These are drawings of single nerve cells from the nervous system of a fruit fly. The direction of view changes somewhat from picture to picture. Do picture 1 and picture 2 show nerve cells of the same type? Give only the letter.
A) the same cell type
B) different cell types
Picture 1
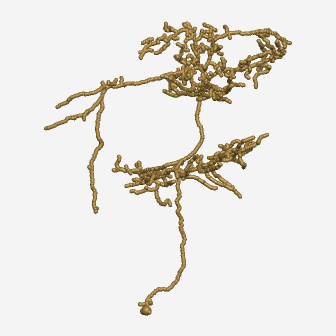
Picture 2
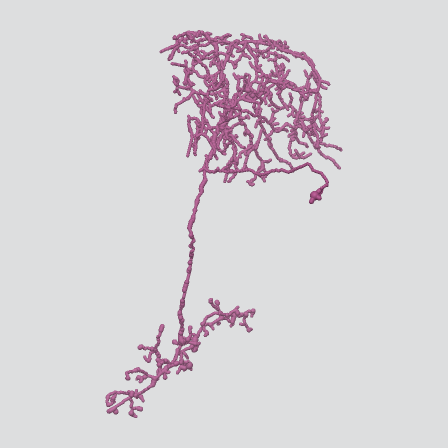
B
